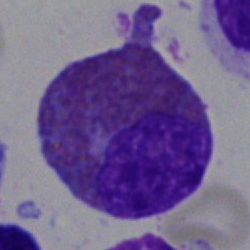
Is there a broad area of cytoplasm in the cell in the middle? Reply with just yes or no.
Yes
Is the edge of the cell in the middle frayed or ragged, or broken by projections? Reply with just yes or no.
Yes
